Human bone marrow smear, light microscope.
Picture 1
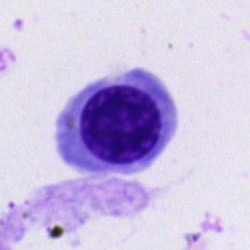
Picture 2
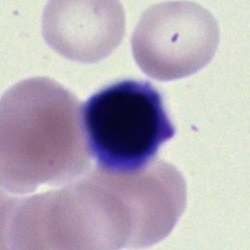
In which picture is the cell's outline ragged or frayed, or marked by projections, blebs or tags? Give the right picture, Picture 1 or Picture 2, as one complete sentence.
What Picture 2 shows is a cell with a rough edge.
